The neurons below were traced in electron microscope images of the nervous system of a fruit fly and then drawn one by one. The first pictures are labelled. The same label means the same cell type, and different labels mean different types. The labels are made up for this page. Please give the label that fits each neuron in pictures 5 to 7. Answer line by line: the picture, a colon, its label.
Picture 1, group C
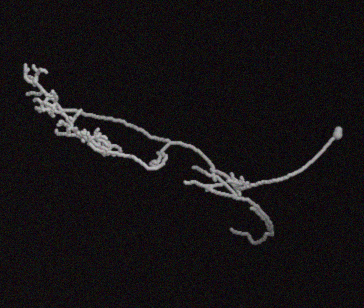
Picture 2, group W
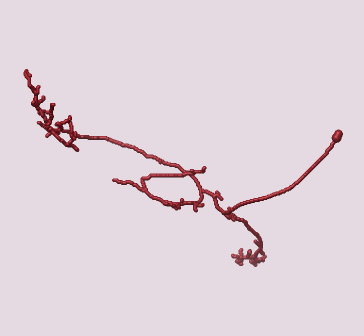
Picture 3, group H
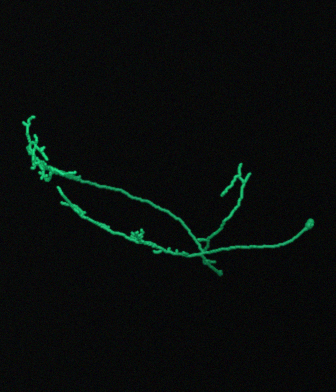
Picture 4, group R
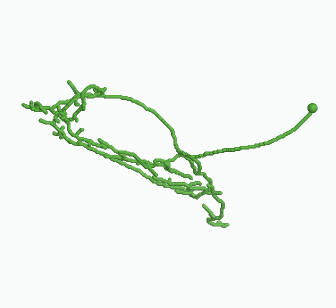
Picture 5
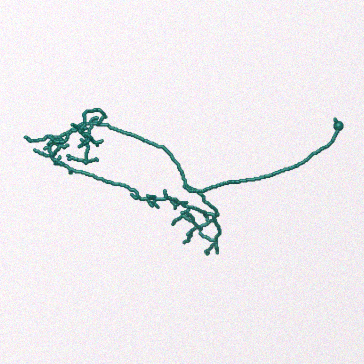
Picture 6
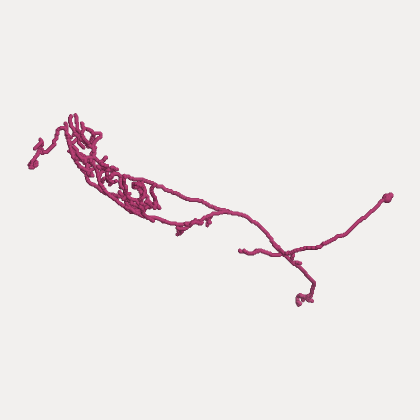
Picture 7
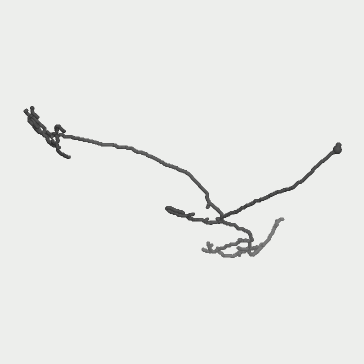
5: group R
6: group C
7: group W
